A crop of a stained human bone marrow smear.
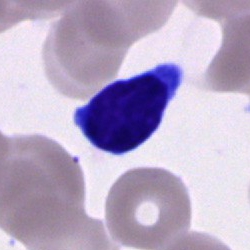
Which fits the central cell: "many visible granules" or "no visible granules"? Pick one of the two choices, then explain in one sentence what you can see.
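No visible granules. No granules are visible in the cell.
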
